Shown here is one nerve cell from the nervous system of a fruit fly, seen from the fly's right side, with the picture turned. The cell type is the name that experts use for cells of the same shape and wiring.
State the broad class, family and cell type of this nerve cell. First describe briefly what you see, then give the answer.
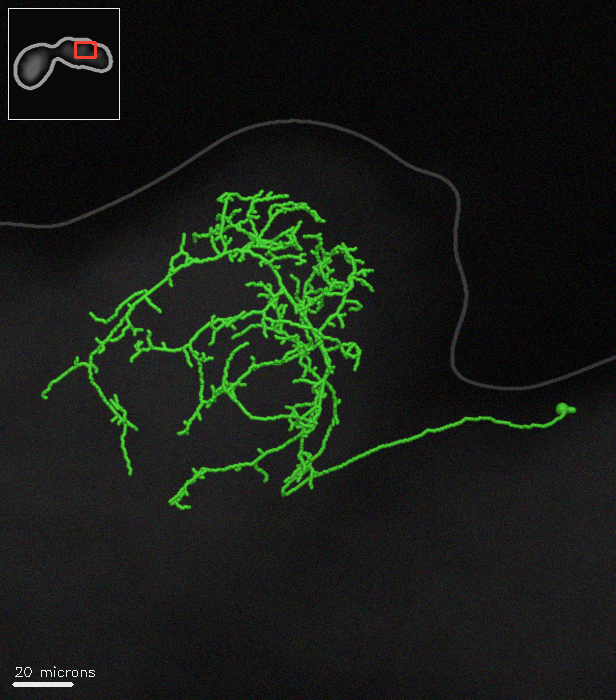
The cell body can be seen on the right of the picture. By the scale bar it is about 190 microns wide in this view. This is a nerve-cord intrinsic neuron. Its family is hemilineage 03A. Its cell type is IN03A038.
